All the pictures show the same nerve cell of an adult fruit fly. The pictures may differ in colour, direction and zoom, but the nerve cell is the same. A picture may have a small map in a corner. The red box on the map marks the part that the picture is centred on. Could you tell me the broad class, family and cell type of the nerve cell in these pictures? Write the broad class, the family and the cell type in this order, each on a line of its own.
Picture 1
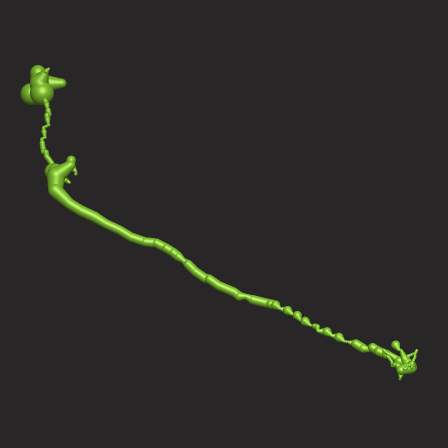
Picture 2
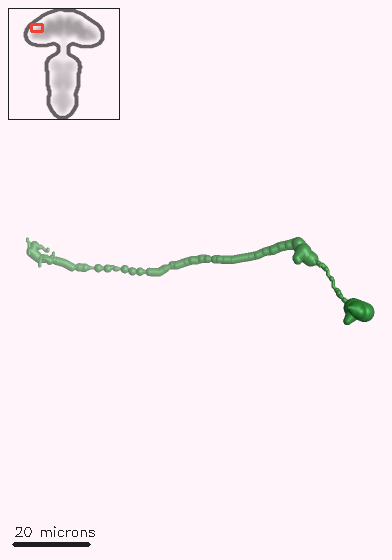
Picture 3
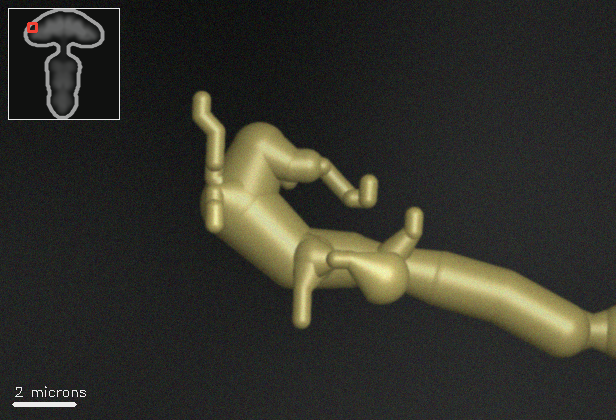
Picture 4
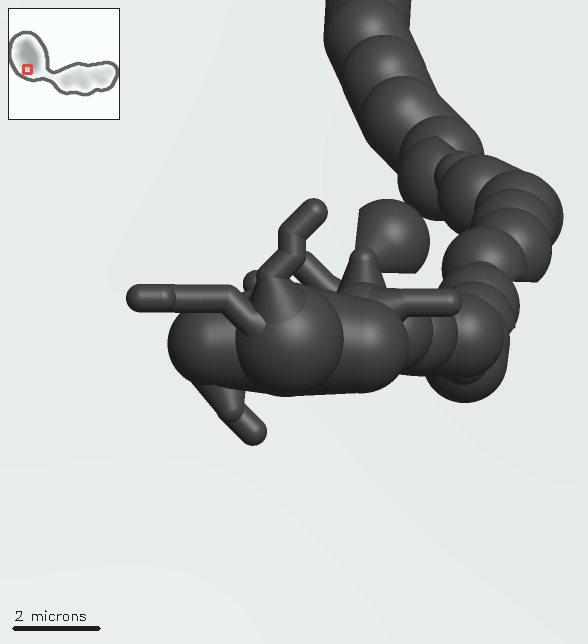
optic-lobe intrinsic neuron
L
L1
